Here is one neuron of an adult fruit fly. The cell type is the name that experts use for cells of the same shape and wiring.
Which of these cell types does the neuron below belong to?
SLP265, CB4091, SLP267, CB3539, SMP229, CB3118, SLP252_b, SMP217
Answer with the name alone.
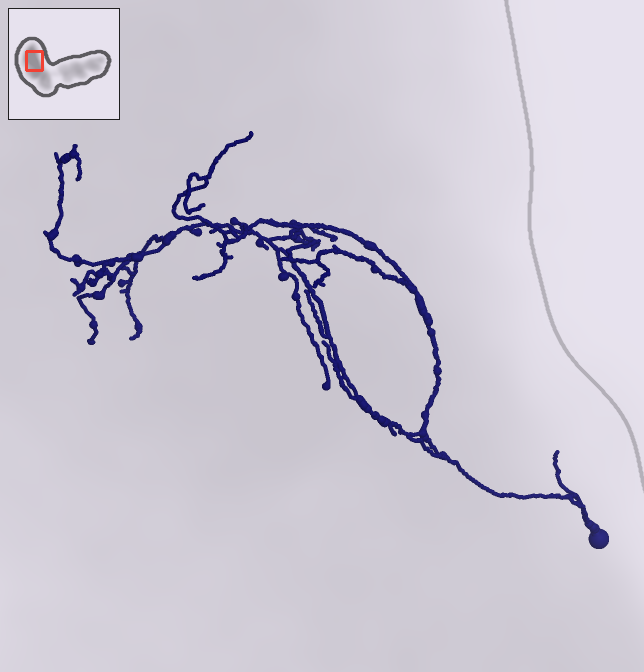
CB4091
